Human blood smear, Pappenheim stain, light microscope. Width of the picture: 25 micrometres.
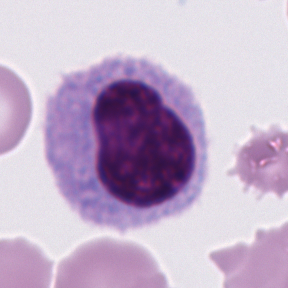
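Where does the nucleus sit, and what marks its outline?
It lies off-centre toward the right, with a shallow notch on its upper right side; measuring about 11 by 9 micrometres, it fills about 40% of the area of a cell about 15 micrometres across.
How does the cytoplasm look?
It is pale greyish blue, with a fine dusty texture and no coarse granules.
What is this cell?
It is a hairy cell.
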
